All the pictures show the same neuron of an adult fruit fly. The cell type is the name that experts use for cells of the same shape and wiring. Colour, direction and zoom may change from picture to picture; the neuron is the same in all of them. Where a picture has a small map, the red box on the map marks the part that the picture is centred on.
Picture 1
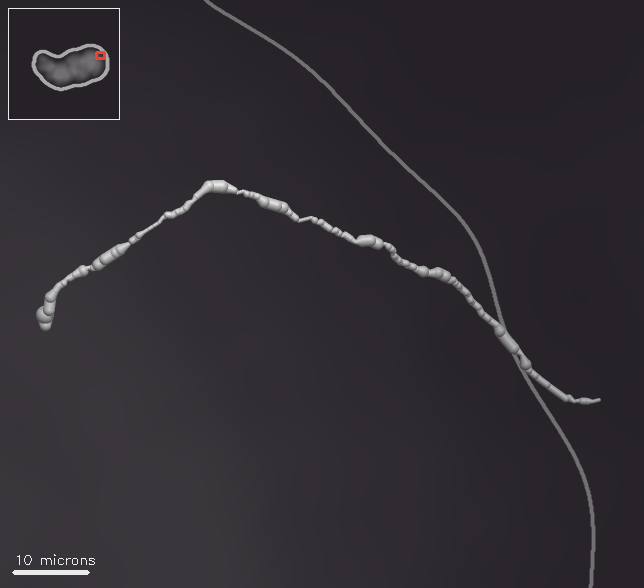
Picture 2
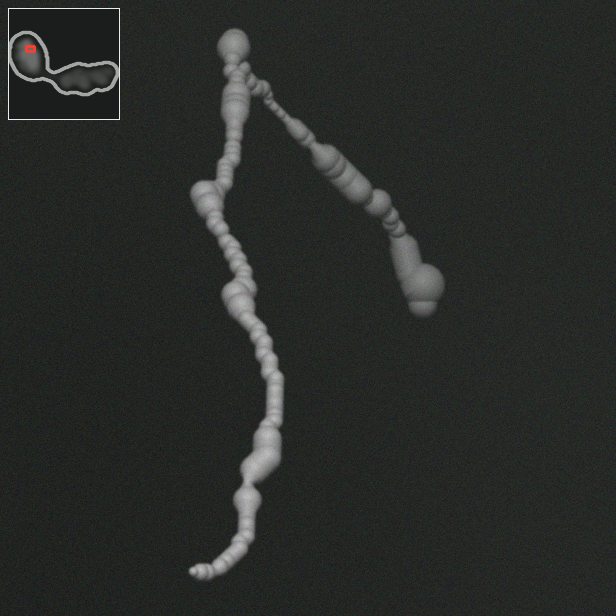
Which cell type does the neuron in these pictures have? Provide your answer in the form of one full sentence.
The cell type given to this neuron is R7p.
